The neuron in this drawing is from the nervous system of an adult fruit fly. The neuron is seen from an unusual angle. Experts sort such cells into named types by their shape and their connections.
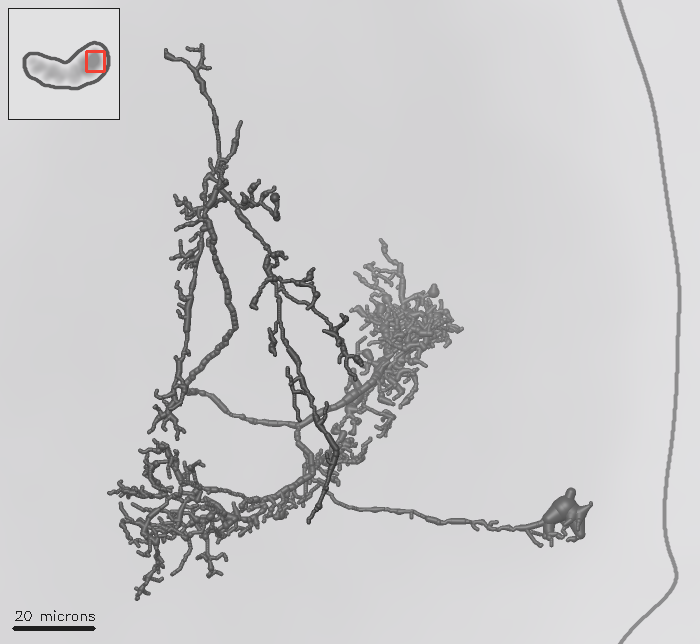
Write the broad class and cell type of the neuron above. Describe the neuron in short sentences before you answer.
The cell body can be seen at the lower right of the picture. By the scale bar it is about 140 microns tall in this view. More than a hundred branch ends can be seen. Its broad class is central-brain intrinsic neuron. The cell type is LAL047.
